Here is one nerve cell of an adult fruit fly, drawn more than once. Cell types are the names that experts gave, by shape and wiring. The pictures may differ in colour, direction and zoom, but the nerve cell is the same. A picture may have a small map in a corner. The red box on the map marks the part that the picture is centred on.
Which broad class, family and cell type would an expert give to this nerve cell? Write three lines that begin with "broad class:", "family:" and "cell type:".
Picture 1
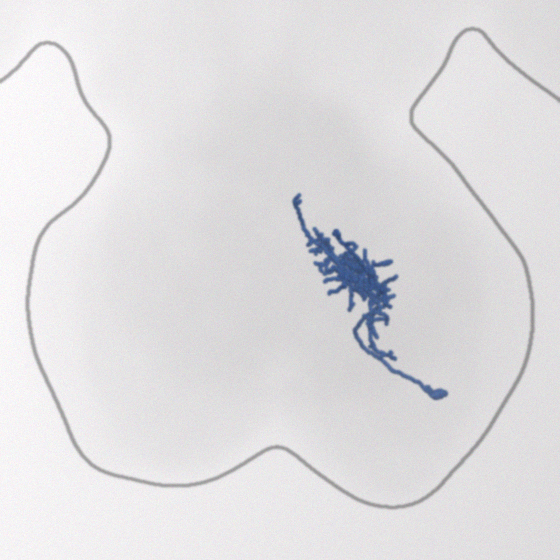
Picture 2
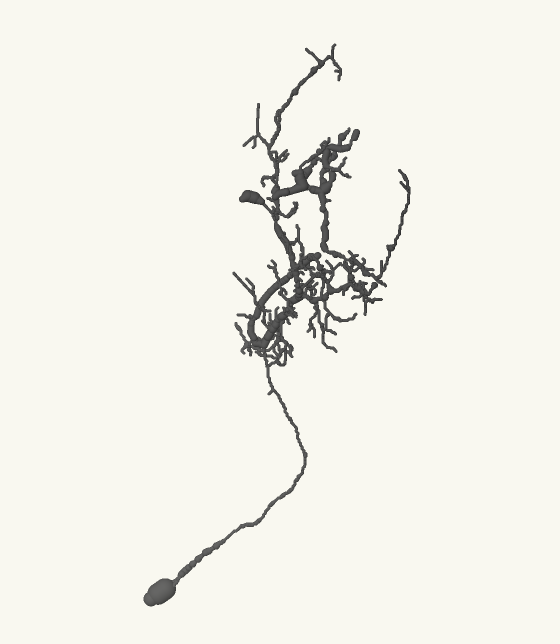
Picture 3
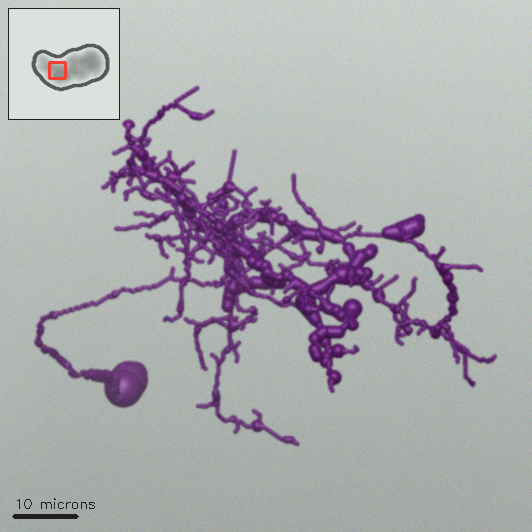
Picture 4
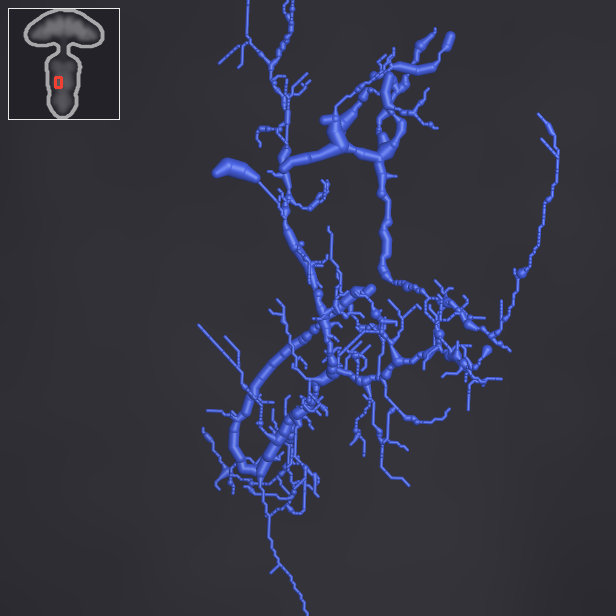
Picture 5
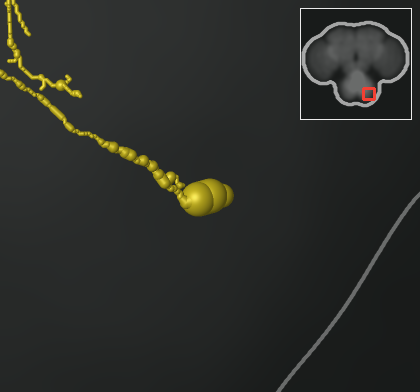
broad class: nerve-cord intrinsic neuron
family: hemilineage 21A
cell type: IN21A027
